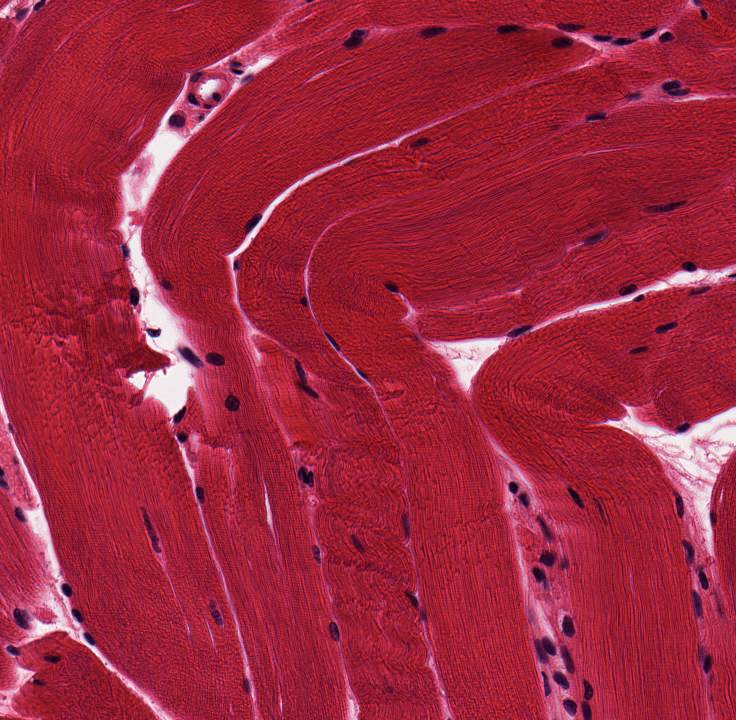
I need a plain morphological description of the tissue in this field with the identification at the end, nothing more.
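Fibres long, parallel, unbranched. Nuclei at the fibre edges, just beneath the surface; dark, flattened ovals aligned with the fibre long axis. No fat cells in field. Tissue: skeletal muscle.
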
